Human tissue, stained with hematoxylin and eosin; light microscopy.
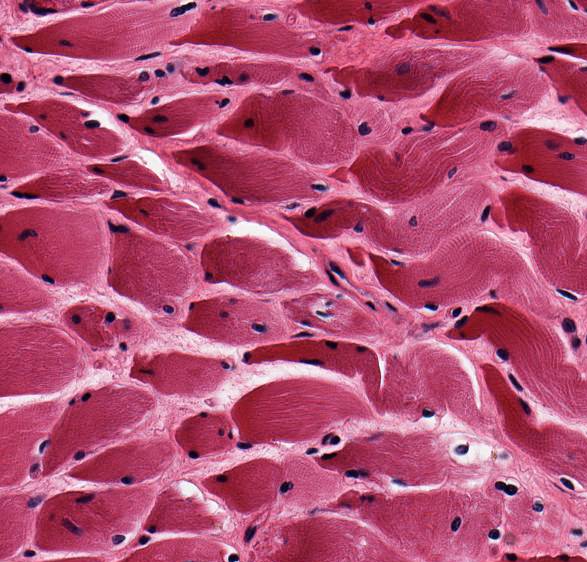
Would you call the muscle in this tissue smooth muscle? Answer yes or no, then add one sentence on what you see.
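No. Fine cross-striations can be seen in the fibres cut lengthwise toward the upper right.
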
